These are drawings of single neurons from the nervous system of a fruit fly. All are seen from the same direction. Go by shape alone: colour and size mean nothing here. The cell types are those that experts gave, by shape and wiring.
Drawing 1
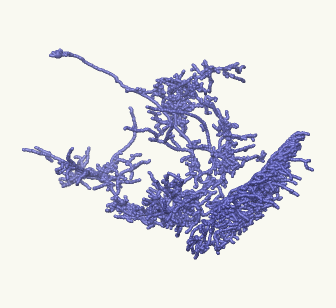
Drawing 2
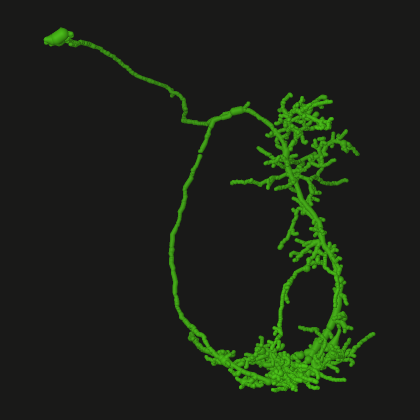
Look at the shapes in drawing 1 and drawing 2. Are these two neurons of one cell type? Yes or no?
no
